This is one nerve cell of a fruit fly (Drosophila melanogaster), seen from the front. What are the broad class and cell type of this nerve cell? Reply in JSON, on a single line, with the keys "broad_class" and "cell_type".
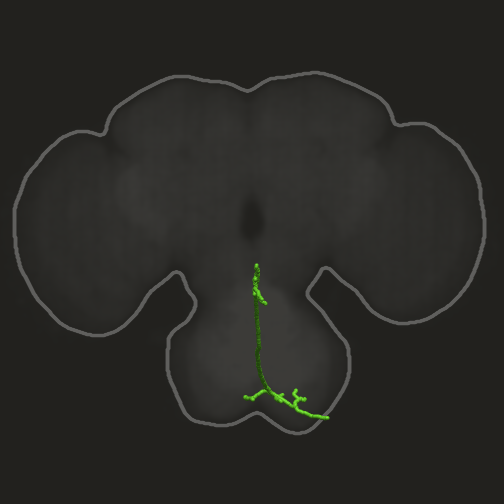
{"broad_class": "sensory neuron ascending to the brain", "cell_type": "SAxx02"}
